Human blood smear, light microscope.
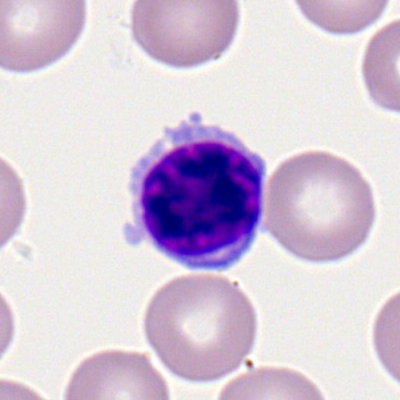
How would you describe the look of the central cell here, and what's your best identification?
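Checking the nucleus first: it fills most of the cell. Next, the chromatin, which is coarse and clumped. Then the cytoplasm, pale blue in colour. Finally, the margin: fine ragged projections stick out from the cytoplasm along the upper edge. The cell is a lymphocyte.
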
